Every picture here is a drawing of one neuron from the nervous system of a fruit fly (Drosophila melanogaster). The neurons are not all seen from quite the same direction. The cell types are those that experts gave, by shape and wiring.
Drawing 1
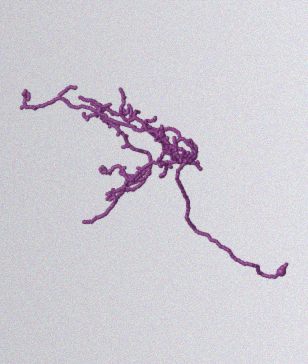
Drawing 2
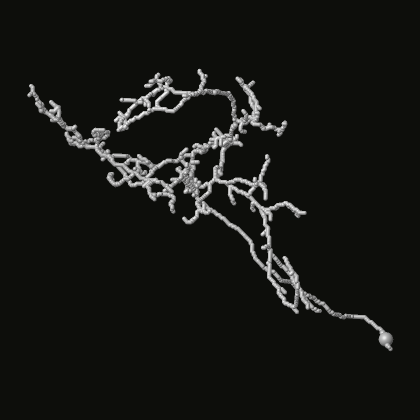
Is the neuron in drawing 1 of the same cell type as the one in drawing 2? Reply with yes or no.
yes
